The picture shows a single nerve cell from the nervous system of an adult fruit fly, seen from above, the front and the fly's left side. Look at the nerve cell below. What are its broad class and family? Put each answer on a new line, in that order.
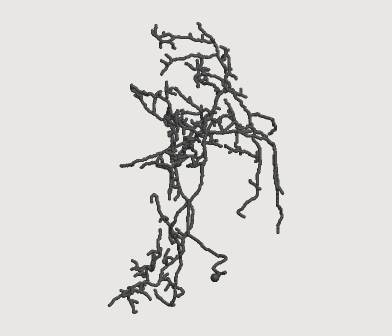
central-brain intrinsic neuron
hemilineage SMPad3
